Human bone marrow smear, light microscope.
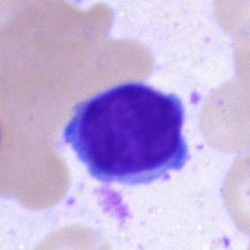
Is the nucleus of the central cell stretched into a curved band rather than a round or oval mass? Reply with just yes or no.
No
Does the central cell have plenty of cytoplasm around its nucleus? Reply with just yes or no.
No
